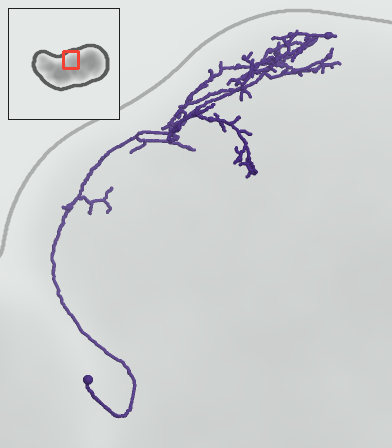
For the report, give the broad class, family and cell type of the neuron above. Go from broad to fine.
central-brain intrinsic neuron; hemilineage SLPpl3; CB1178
